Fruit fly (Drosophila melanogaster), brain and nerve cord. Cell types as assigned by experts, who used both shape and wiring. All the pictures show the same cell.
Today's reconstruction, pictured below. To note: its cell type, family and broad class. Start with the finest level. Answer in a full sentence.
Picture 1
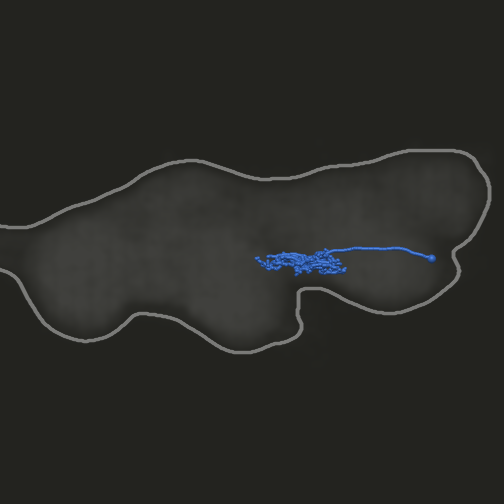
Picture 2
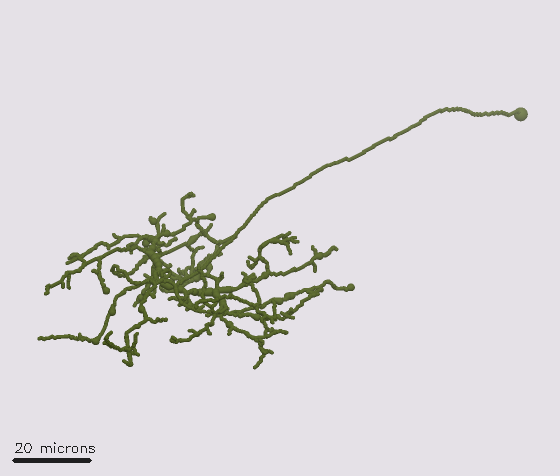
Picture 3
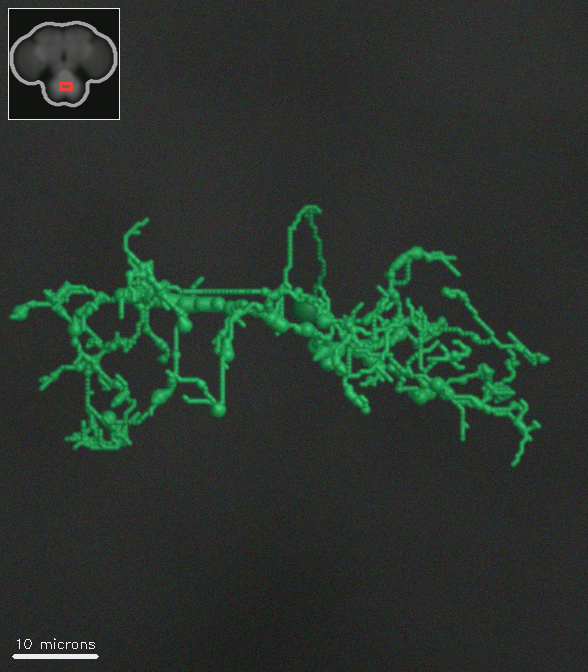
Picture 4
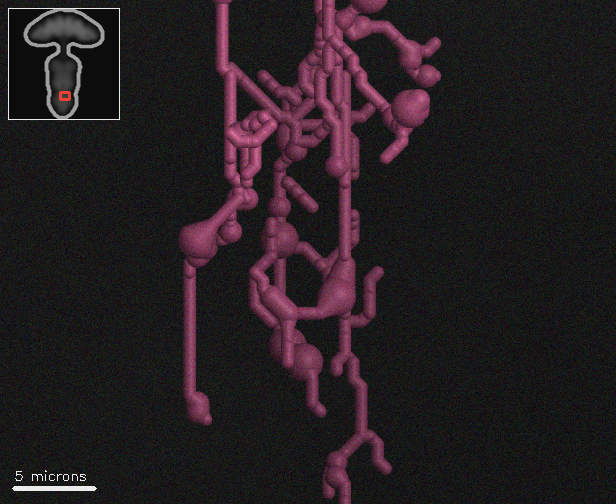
Type IN00A067 of hemilineage 00A, a nerve-cord intrinsic neuron.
